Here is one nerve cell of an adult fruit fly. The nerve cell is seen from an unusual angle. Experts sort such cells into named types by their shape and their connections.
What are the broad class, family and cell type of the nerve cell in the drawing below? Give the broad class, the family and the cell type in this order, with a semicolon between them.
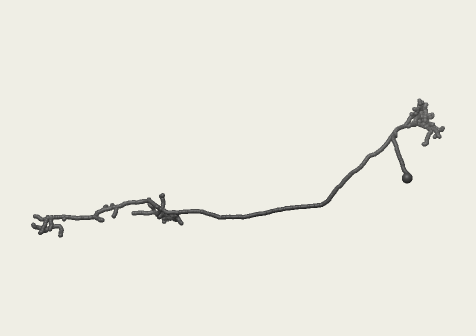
descending neuron; hemilineage LB12; DNg02_b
